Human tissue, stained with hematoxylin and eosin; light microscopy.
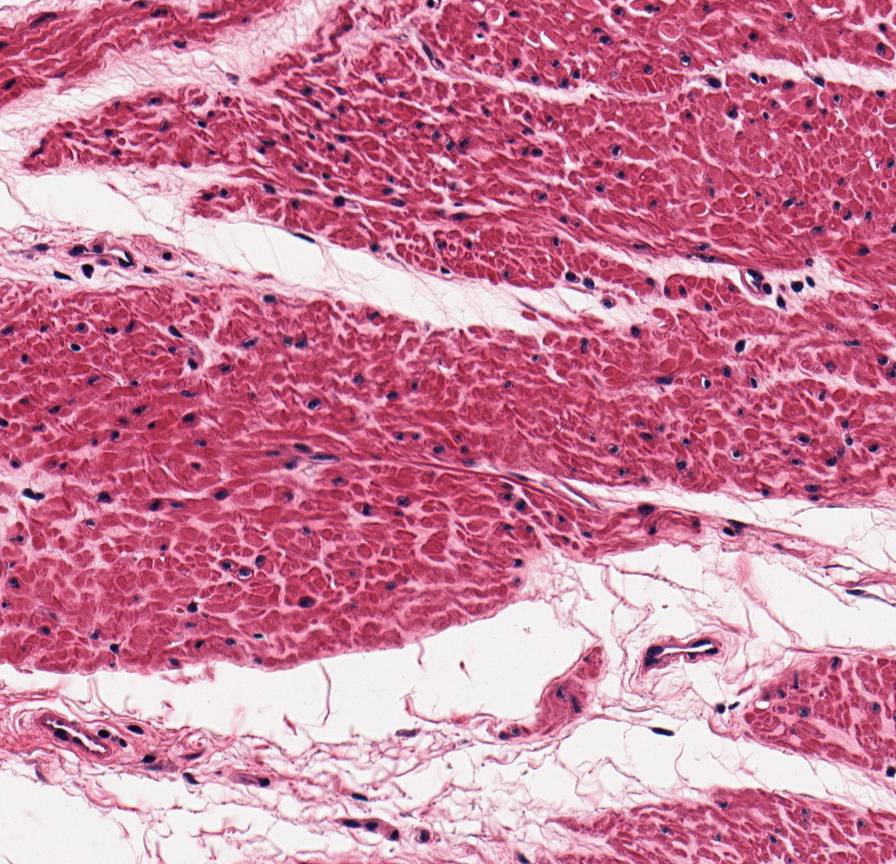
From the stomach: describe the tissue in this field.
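Fibre cytoplasm: fairly uniform deep pink. Between bundles: loose, pale, wispy connective tissue, most plentiful in the lower third. Fat cells: none present. Epithelium: none present.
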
